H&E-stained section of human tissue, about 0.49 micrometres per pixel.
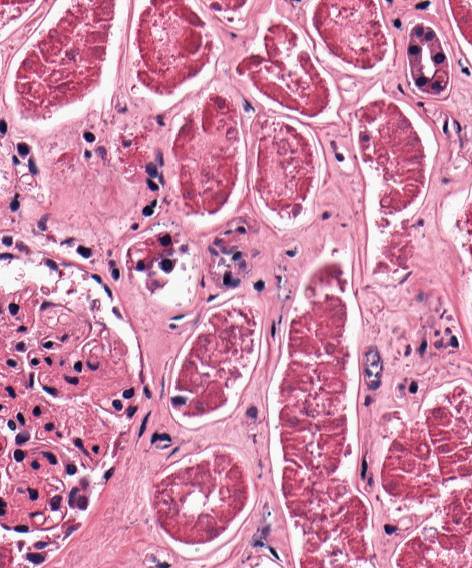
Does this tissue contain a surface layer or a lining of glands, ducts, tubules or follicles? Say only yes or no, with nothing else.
Yes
